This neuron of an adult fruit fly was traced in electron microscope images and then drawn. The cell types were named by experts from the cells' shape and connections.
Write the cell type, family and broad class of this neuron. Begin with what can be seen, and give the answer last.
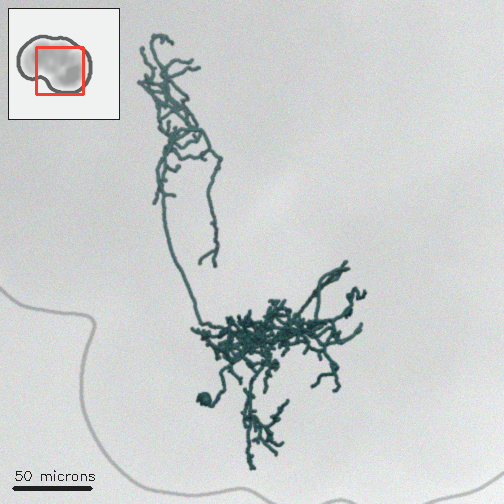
From top to bottom in the picture it spans about 300 microns. Dozens of branch ends can be seen. It is of cell type AN18B022. Its family is hemilineage 18B. Its broad class is ascending neuron.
